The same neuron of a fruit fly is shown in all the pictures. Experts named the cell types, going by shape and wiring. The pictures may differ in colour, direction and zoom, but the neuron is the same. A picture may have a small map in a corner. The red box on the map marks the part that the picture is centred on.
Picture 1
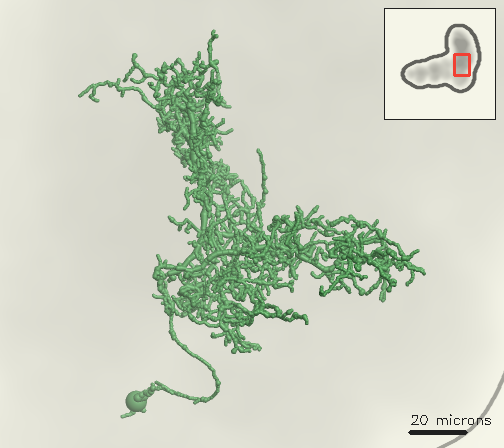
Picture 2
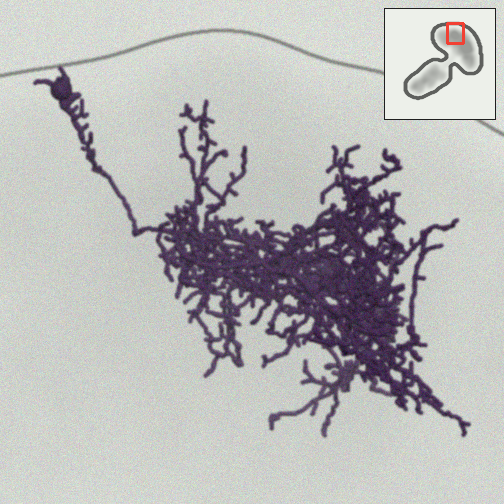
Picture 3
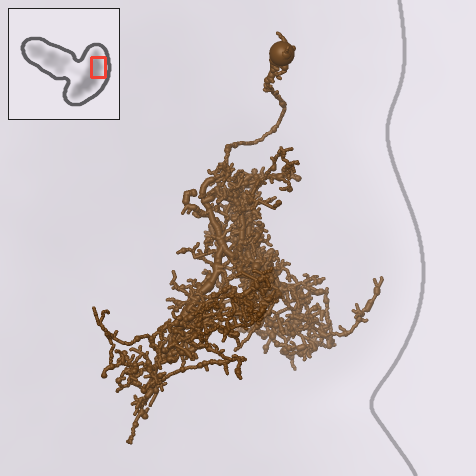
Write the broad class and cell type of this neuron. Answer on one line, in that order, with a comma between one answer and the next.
central-brain intrinsic neuron, AVLP029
